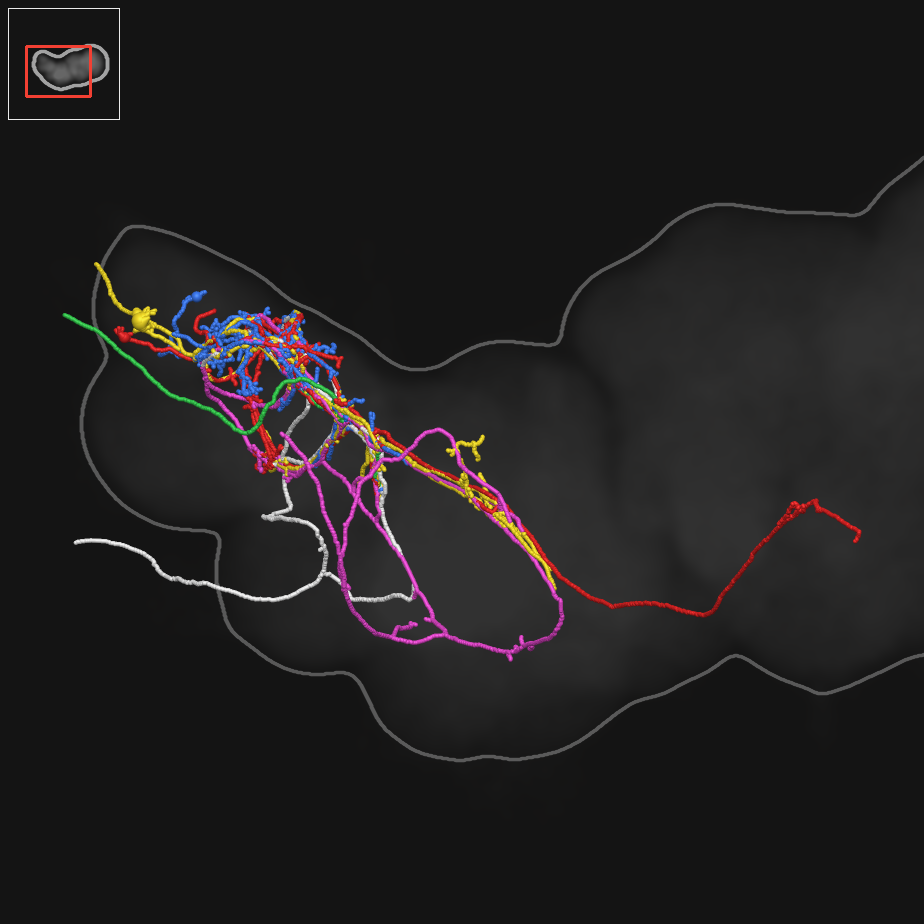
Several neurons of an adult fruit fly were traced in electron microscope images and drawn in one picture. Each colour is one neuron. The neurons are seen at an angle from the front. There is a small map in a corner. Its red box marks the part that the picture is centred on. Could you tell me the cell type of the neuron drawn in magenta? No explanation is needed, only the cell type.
SNxx31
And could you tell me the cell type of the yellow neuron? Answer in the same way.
MNad21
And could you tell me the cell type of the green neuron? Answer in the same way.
SNpp23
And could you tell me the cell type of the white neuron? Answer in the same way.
SNxx32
